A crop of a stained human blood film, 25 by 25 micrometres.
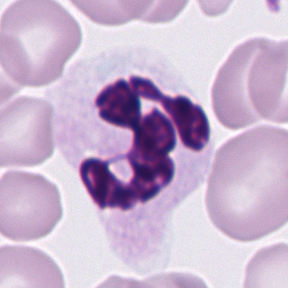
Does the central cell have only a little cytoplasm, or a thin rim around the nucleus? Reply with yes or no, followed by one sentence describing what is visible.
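No. The cytoplasm is plentiful and pale pinkish-lilac.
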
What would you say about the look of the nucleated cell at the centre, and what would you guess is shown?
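The nucleus is divided into several separate lobes, and at least one pair of them is linked by nothing more than a thin thread. Its chromatin is dark purple and coarsely clumped. At the bottom, the cell outline tapers into a rounded extension. This is a segmented neutrophil.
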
